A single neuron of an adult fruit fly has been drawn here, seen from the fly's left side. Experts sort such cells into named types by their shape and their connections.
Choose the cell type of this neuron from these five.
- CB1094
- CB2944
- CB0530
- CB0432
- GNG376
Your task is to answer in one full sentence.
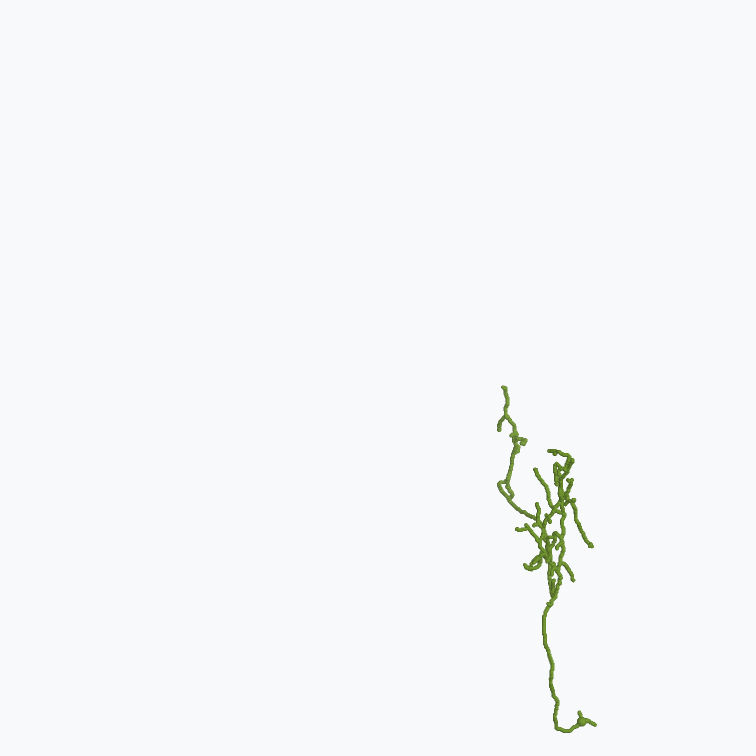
To the cell type GNG376 belongs this neuron.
